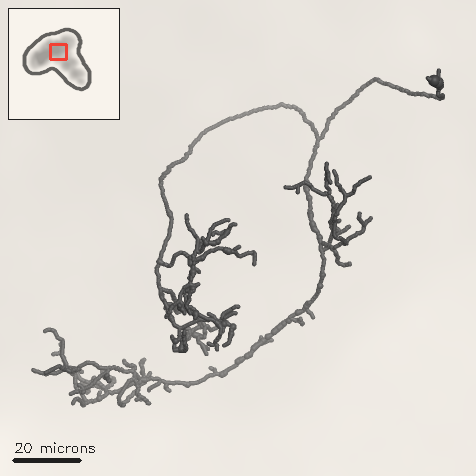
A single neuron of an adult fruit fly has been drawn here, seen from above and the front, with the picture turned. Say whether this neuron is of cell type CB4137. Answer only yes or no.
yes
